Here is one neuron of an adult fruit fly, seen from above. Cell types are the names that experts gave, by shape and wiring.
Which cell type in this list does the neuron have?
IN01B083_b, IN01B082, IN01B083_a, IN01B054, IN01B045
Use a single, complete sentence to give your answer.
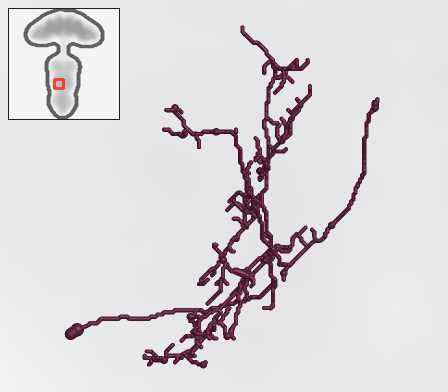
Included in the cell type IN01B083_b is this neuron.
